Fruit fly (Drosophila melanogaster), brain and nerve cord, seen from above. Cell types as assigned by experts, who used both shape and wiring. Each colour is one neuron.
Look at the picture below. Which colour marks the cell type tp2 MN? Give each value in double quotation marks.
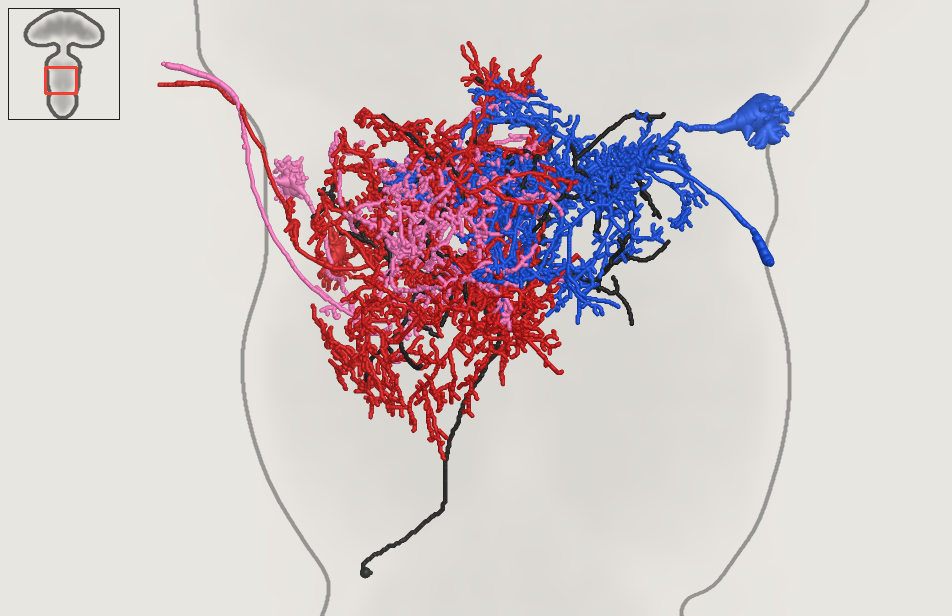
"red"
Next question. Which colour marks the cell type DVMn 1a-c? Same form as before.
"pink"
